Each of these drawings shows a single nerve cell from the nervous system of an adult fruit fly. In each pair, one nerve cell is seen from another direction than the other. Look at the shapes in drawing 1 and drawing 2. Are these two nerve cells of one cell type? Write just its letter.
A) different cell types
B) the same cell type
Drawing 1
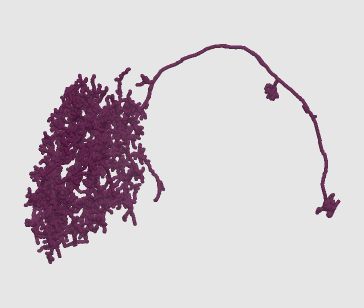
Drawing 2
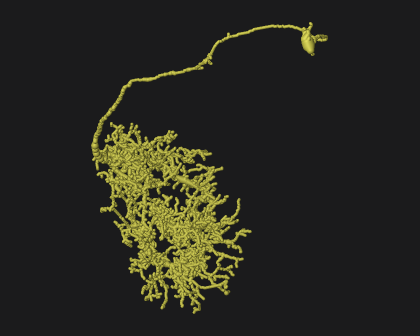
A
